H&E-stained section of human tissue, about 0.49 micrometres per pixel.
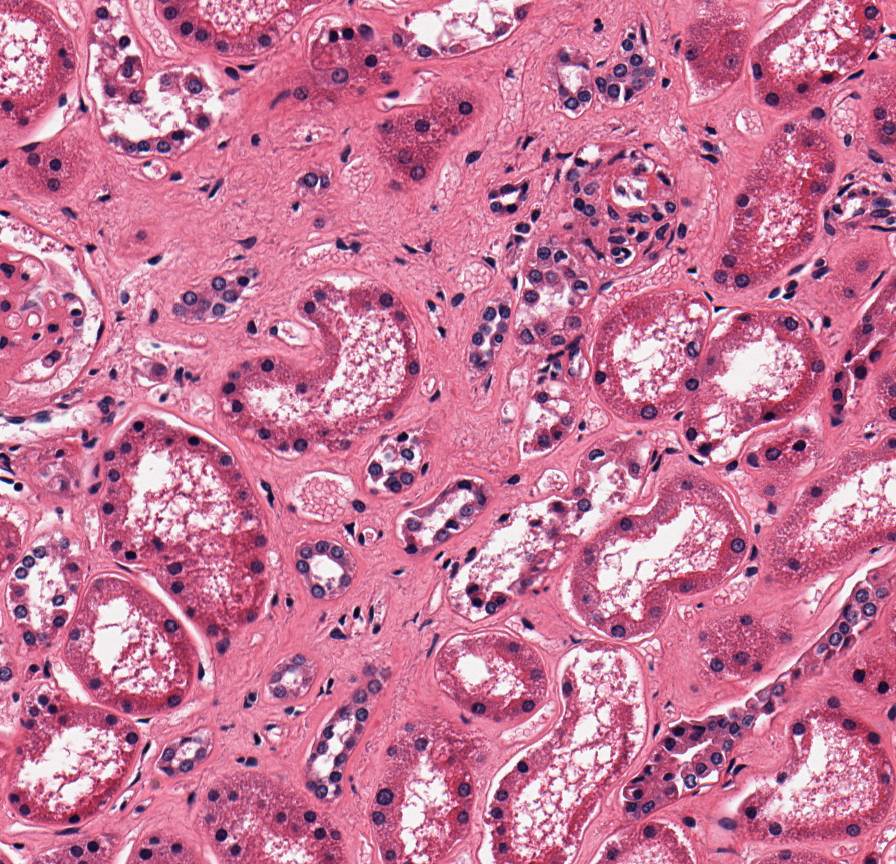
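Renal cortex in a haematoxylin and eosin stained section. First, the larger tubules are lined by a single layer of cuboidal cells with abundant granular eosinophilic cytoplasm. Next, the nuclei of these lining cells are small, round and dark, set in one row near the outer edge of each tubule. Then, smaller tubules with paler cytoplasm and crowded dark nuclei are scattered through the centre of the field. Last, the stroma is pale pink and fibrillar, widest in the upper centre.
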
